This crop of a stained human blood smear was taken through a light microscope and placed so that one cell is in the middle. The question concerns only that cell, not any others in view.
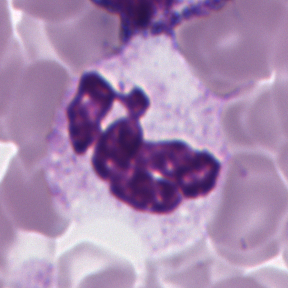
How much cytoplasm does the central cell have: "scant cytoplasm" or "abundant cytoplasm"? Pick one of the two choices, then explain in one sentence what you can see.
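Abundant cytoplasm. The cytoplasm is abundant and pale pinkish-lilac.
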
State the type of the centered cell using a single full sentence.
At the center of the crop sits a neutrophil.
